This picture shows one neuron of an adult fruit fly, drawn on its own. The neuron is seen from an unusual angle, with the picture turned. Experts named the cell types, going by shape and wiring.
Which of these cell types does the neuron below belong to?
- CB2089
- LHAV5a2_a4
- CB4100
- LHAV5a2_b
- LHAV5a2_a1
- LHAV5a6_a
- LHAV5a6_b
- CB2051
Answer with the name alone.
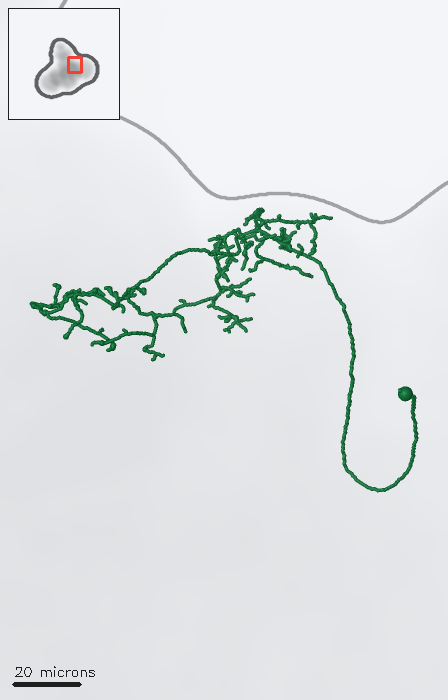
LHAV5a6_b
